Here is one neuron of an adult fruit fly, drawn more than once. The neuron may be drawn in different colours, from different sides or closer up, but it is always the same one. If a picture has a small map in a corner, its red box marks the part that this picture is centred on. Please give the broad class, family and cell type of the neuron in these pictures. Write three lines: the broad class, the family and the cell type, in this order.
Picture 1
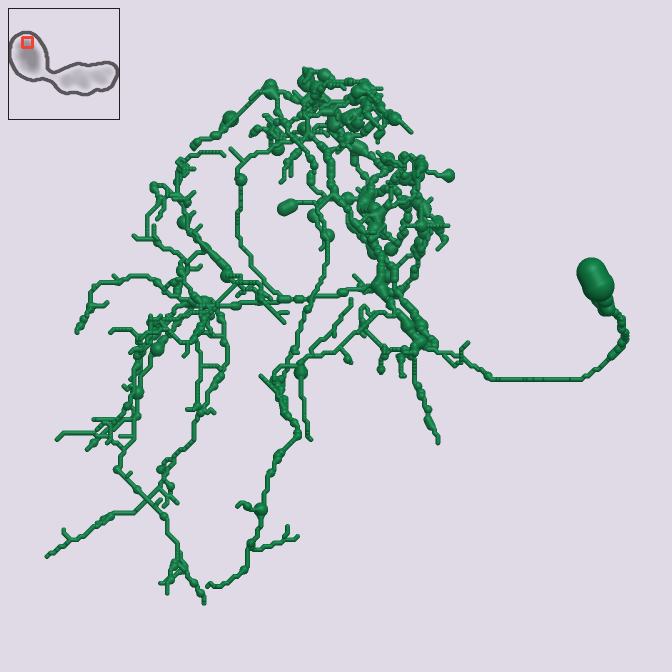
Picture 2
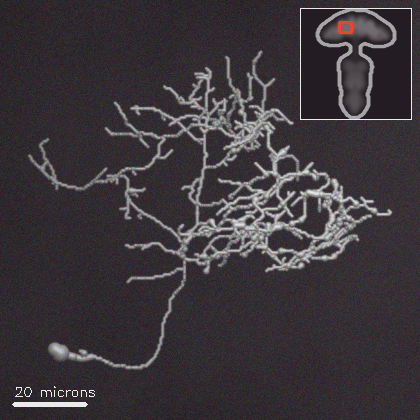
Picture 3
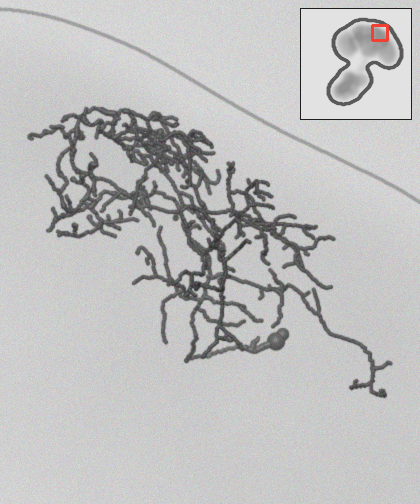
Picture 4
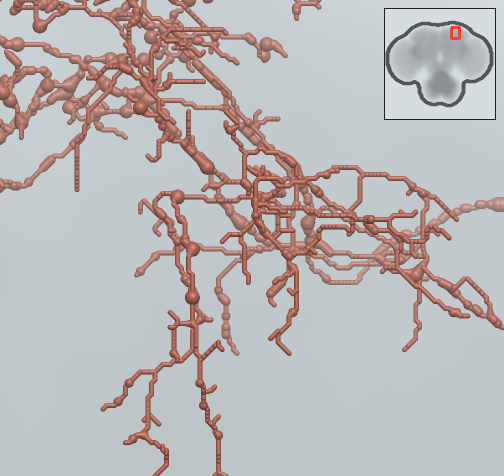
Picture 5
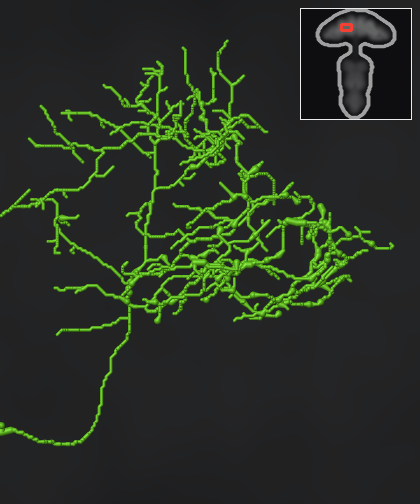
central-brain intrinsic neuron
hemilineage SLPpl1
CB3539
